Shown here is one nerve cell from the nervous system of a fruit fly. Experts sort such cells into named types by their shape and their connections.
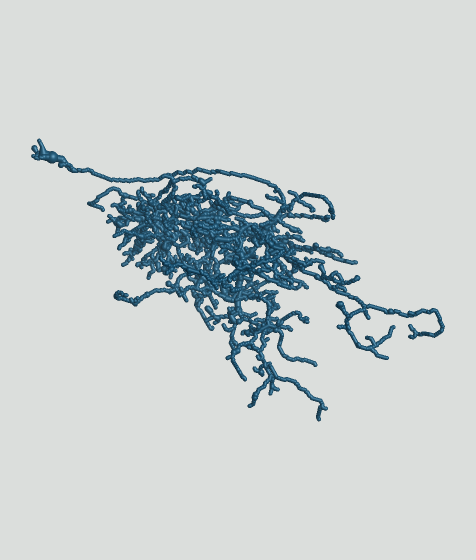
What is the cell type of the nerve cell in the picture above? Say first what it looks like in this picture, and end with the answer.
Its cell body lies at the upper left of the picture. The picture shows dozens of branch ends. This is a nerve-cord intrinsic neuron. The cell type is IN01B006.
